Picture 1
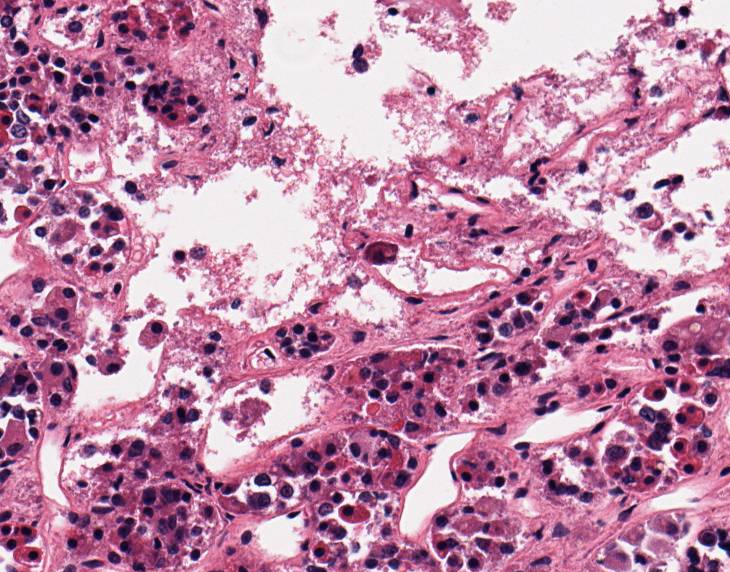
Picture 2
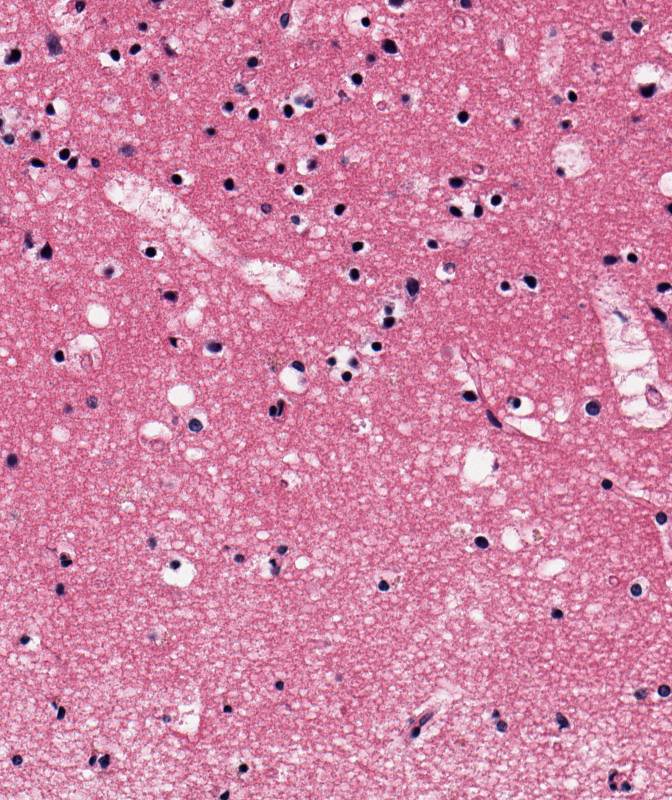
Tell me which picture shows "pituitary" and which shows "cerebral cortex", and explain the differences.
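Pituitary is shown in picture 1 and cerebral cortex in picture 2. The cerebral cortex is a pink, finely fibrillary matrix throughout, riddled with many small, round, clear vacuoles, with no epithelium or glands. Its small, round, dark-blue nuclei are scattered fairly evenly, many sitting within a clear halo rather than in visible pink cytoplasm. The pituitary likewise has no glands with epithelium-lined lumens, but scattered cells among its nests have bright red cytoplasm standing out from their neighbours. In its upper middle and upper right, loose, pale, wispy pink material holds few cells, and large irregular white gaps tear apart the upper half of the tissue.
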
